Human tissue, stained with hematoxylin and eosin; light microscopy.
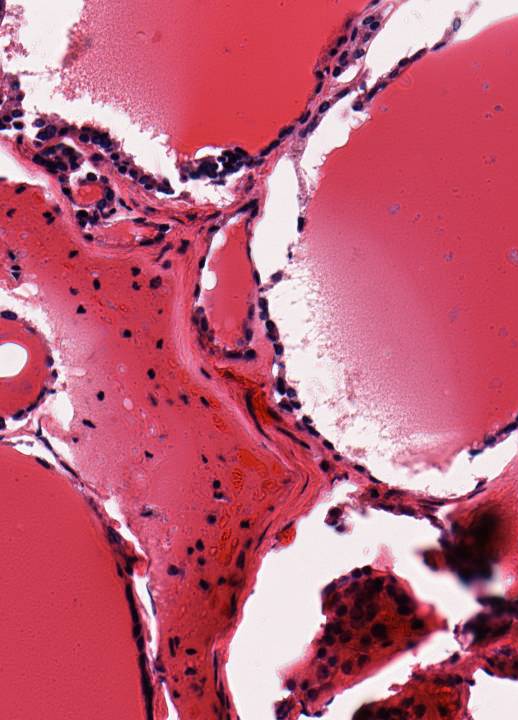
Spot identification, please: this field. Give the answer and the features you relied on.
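What I see here is mainly thyroid follicle. Most of it, I note, is large rounded follicles filled with pink colloid. Each has a single lining of flattened, dark-nucleated cells, and the colloid is deep pink, mostly smooth and homogeneous.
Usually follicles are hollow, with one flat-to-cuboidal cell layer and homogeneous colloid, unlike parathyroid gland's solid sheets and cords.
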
